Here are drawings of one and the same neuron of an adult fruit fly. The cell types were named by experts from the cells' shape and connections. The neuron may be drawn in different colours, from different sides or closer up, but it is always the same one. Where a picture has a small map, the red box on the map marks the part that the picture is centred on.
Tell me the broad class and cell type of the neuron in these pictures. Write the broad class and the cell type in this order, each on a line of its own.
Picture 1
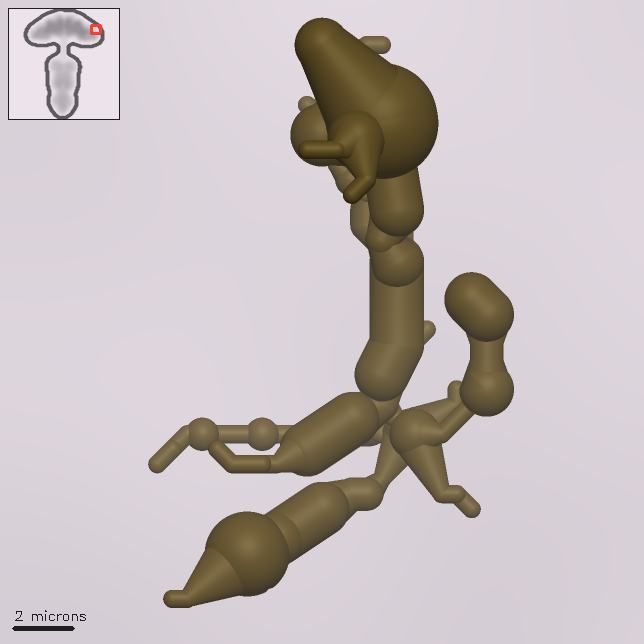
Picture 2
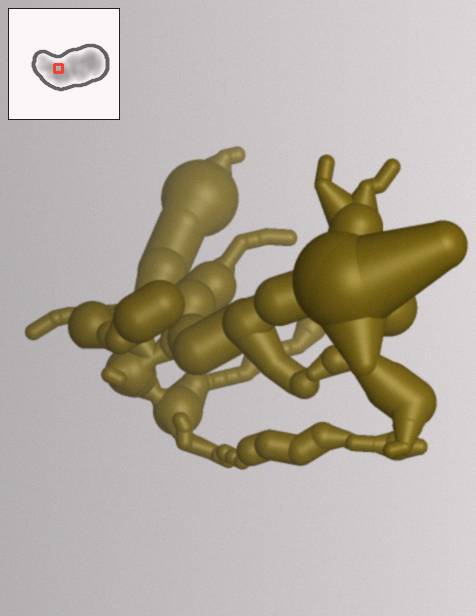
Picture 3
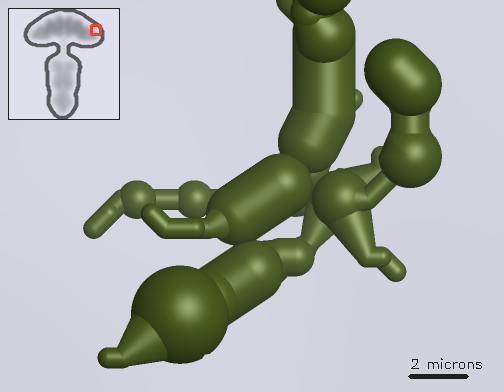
optic-lobe intrinsic neuron
Lai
